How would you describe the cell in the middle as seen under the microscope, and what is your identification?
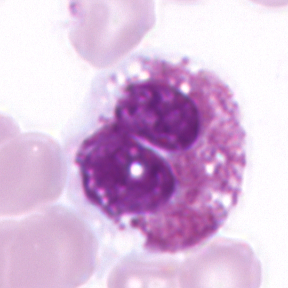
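You'll see two nuclear lobes sitting over to the left, their chromatin dark purple and densely clumped. Coarse pink-red granules pack the cytoplasm, most of which lies on the right. That's an eosinophil.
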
